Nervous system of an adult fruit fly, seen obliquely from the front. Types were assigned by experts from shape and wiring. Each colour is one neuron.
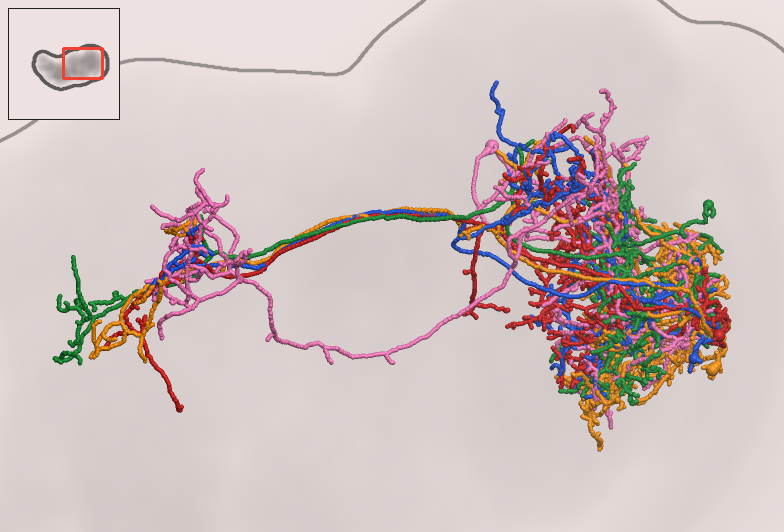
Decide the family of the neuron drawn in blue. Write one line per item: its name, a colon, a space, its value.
family: hemilineage VLPa1_medial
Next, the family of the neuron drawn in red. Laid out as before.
family: hemilineage VLPa1_medial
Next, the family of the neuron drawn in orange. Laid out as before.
family: hemilineage VLPa1_medial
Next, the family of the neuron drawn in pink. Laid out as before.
family: hemilineage DL1_ventral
